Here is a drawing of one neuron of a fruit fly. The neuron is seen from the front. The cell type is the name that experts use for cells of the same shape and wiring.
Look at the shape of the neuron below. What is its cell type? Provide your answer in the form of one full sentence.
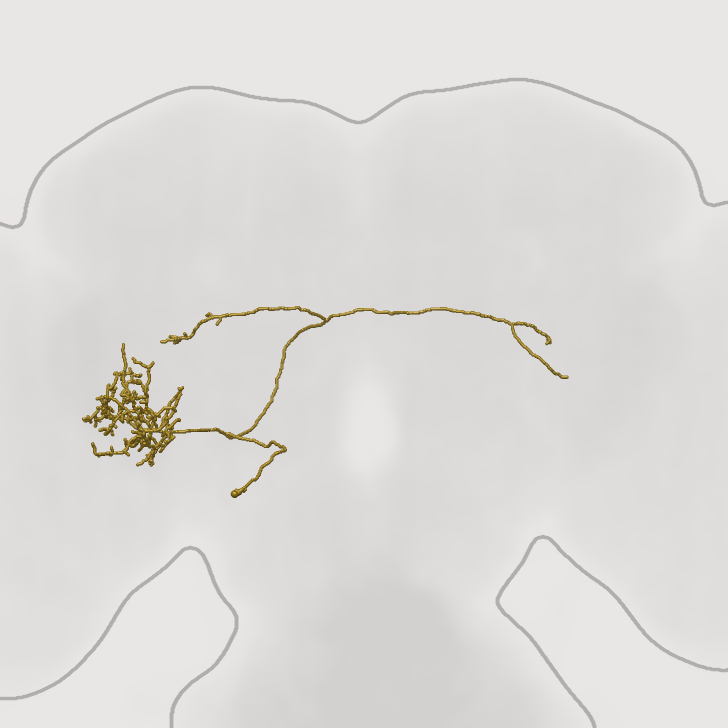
This neuron is of the type CB0391.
